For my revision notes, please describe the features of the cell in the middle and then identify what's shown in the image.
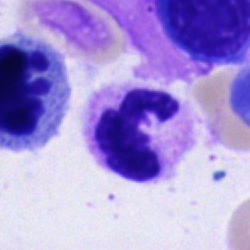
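Smooth, round cell border. Nucleus curved like a C, open to the right. Chromatin dark purple, densely clumped. No nucleoli visible. This is a segmented neutrophil.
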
